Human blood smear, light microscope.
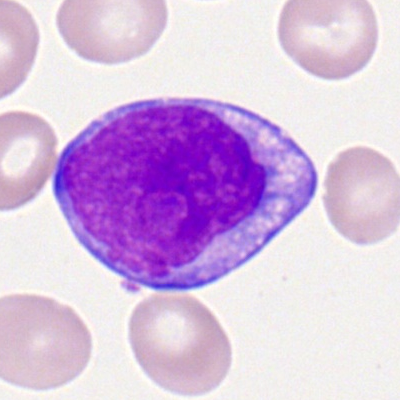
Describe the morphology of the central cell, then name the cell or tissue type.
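Here the outline is oval, narrowing to a blunt point on the right side. Pale lilac-blue cytoplasm carries a deeper blue band along the cell edge, and no large dark granules are seen in it. Against the lower edge of the cell lies a tiny purple fleck. The cell is a myeloblast.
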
